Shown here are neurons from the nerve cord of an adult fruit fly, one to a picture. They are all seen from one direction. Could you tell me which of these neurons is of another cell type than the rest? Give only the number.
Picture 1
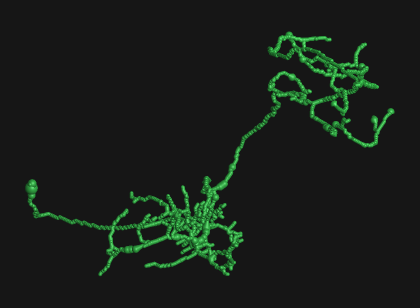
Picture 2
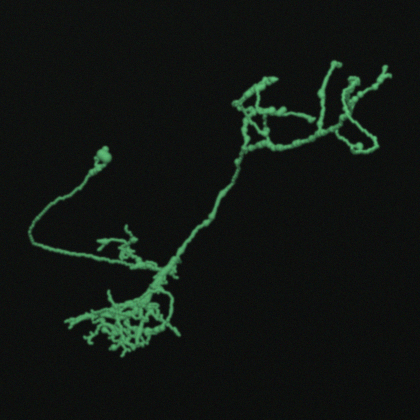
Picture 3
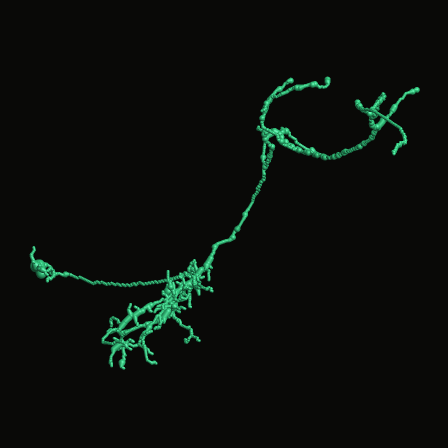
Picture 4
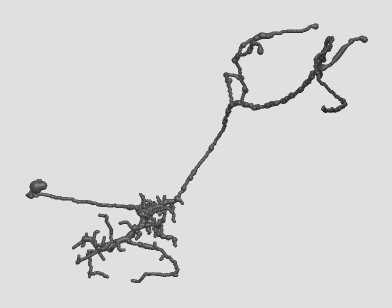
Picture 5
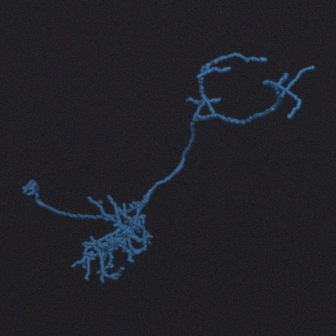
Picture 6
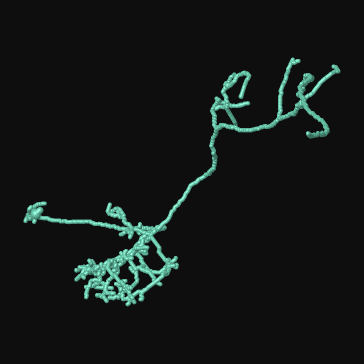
1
